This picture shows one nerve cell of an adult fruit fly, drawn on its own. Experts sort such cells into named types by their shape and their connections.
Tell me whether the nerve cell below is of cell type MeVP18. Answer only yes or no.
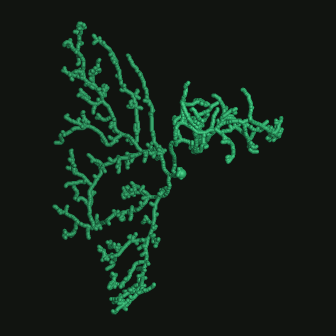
yes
